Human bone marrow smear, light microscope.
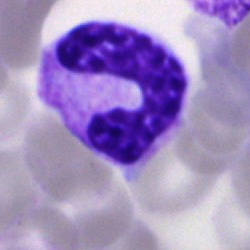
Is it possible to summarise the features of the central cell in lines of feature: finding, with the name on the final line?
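Nucleus: thick curved band, bent into a C shape opening toward the left
Nucleoli: none seen
Cytoplasm: pale lilac, filling the hollow of the curved nucleus on the cell's left side
Vacuoles: none seen
Cell type: band neutrophil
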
